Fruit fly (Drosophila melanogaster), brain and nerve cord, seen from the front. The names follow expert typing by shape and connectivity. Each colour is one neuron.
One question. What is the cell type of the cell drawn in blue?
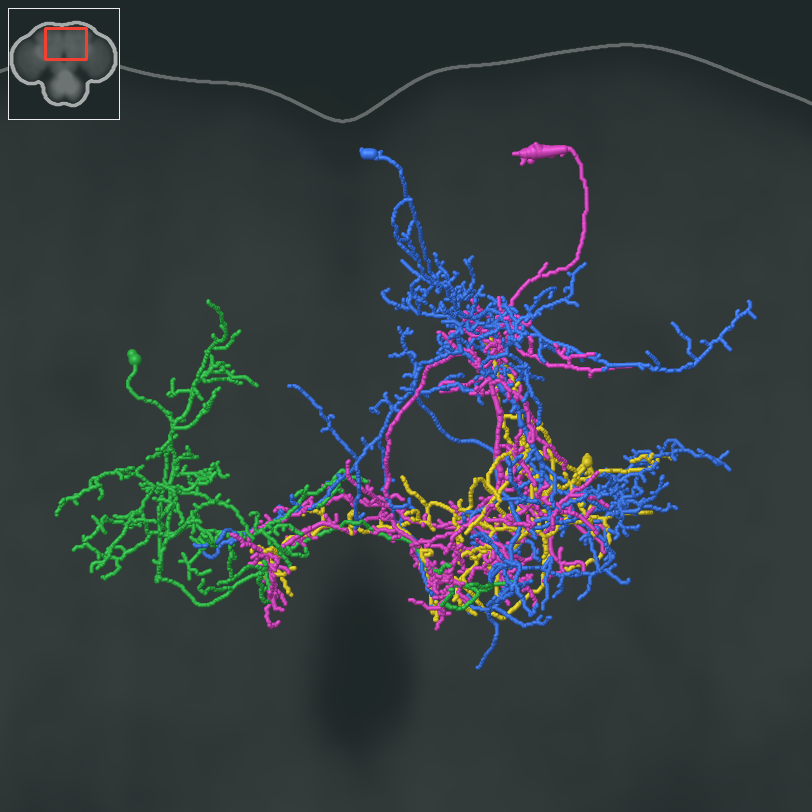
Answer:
PS002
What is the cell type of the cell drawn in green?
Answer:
CB0206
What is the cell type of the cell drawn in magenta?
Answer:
PS108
